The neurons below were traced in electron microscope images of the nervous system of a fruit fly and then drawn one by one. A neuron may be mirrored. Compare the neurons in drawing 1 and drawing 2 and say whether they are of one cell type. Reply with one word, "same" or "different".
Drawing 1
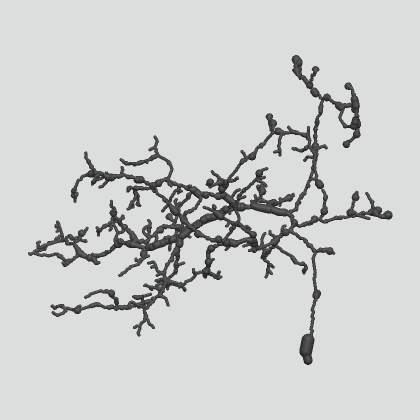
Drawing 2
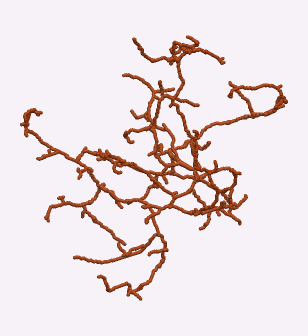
different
